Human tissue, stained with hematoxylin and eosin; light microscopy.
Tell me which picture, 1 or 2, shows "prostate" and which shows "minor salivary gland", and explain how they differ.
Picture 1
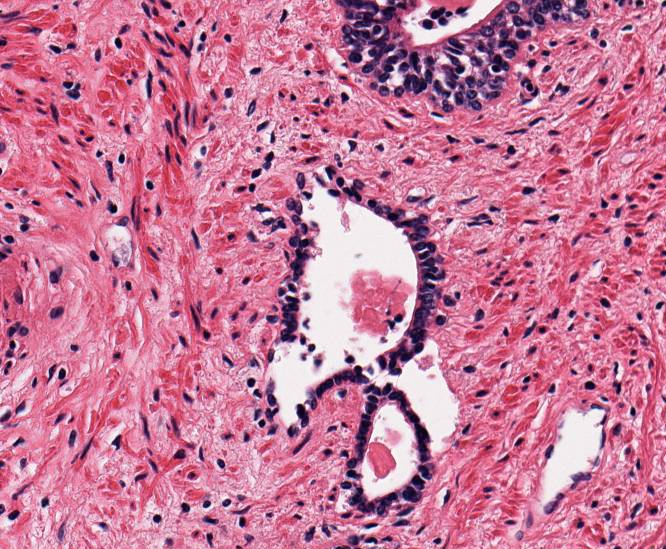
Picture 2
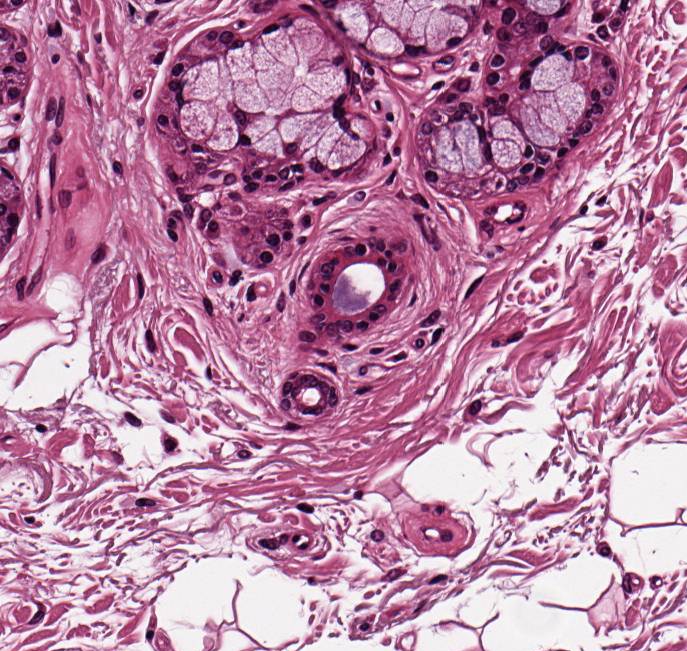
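Prostate appears in picture 1; minor salivary gland appears in picture 2. In the prostate, a few separate glandular spaces, mainly in the centre and at the top, are scattered in abundant pink stroma that is dense, with scattered spindle-shaped nuclei. The central gland is lined by a single layer of cuboidal cells with dark nuclei, whereas the gland at the top centre is lined by crowded, layered cells with dark nuclei. In the minor salivary gland, glandular lobules occupy the upper part of the field, with fibrous stroma and fat in the lower part. The acini in the upper field are mucous, with pale, foamy cytoplasm and dark nuclei flattened against the cell base. A second, smaller duct lies just below the central duct.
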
